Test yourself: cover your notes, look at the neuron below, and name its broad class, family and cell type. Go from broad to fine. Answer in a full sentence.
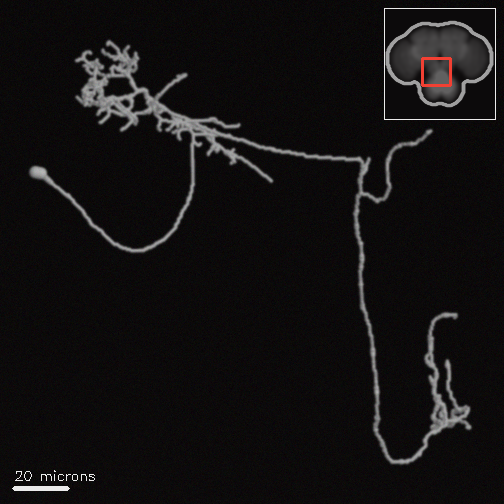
A descending neuron of hemilineage LB7, type DNge181.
